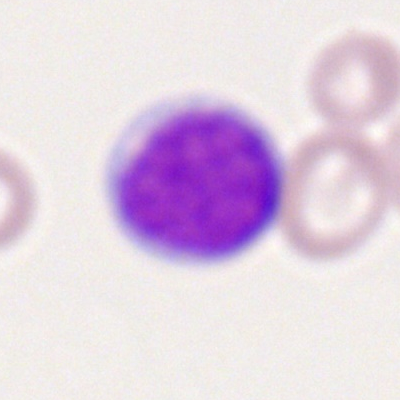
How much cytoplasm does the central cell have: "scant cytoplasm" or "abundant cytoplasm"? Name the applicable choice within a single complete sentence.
The nucleus fills most of the cell.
